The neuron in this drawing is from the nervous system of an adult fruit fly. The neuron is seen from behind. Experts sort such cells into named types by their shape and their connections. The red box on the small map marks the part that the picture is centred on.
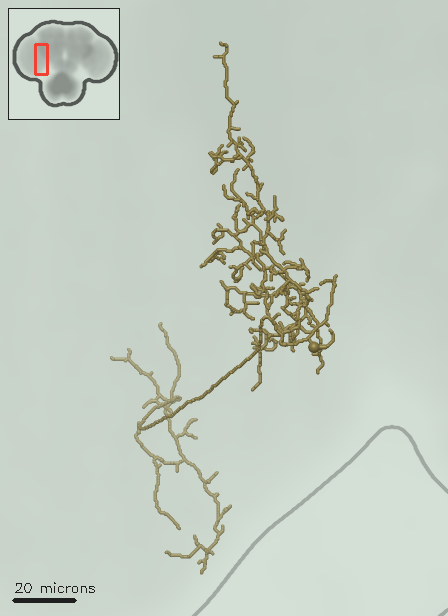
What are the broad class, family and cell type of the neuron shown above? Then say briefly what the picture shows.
Its broad class is optic-lobe intrinsic neuron. Its family is MeLo. Its cell type is MeLo12. By the scale bar it is about 180 microns tall in this view. The picture shows dozens of branch ends.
